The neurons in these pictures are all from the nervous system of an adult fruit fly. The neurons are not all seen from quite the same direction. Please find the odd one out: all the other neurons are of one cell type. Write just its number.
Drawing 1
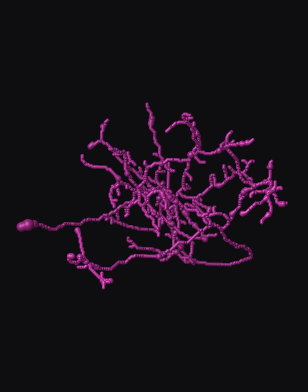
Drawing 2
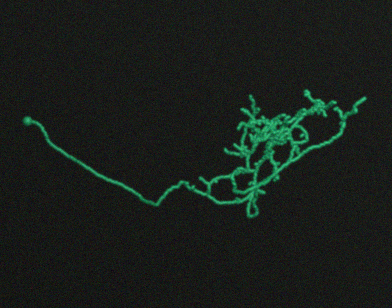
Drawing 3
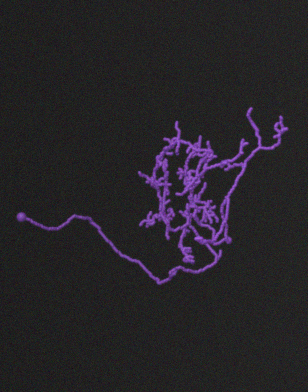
1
